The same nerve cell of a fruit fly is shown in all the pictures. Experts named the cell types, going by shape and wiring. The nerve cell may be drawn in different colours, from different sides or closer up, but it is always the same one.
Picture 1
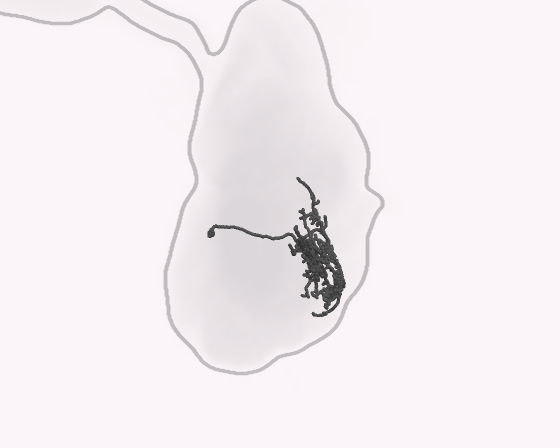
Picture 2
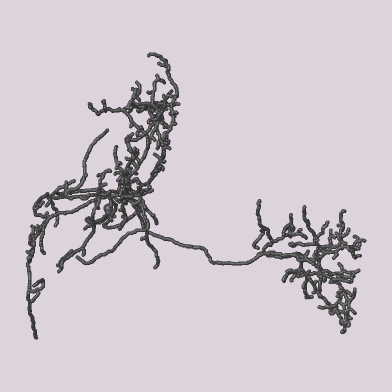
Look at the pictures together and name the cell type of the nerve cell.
LAL177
